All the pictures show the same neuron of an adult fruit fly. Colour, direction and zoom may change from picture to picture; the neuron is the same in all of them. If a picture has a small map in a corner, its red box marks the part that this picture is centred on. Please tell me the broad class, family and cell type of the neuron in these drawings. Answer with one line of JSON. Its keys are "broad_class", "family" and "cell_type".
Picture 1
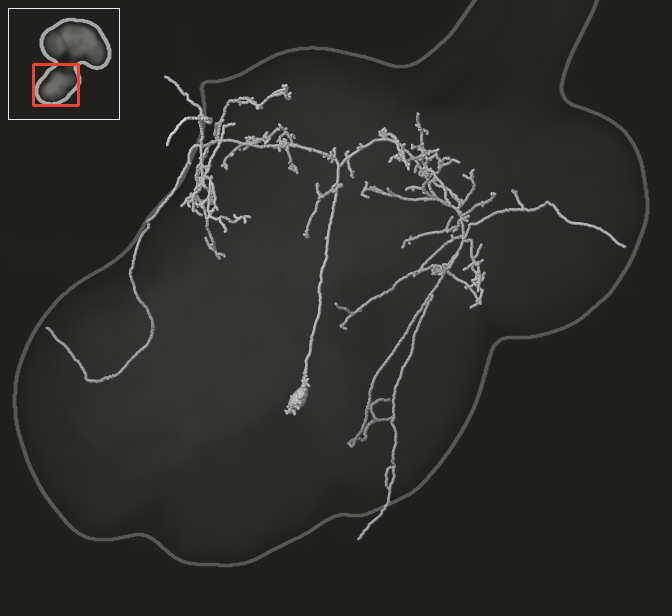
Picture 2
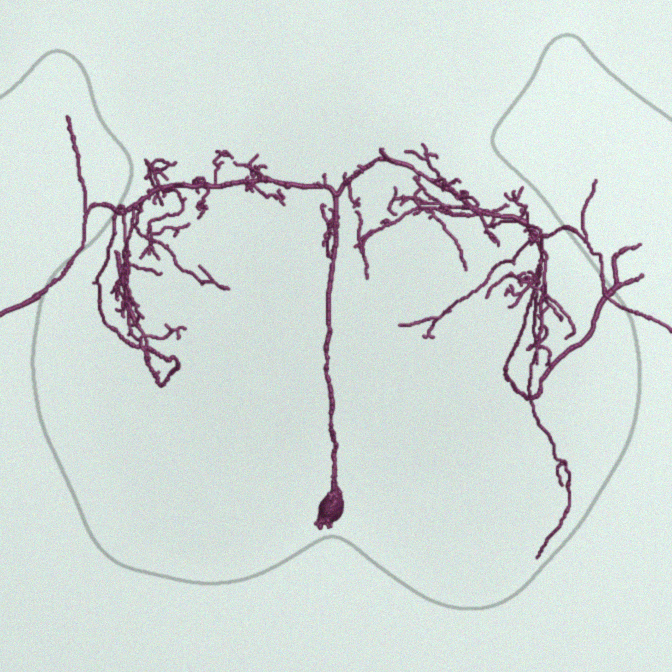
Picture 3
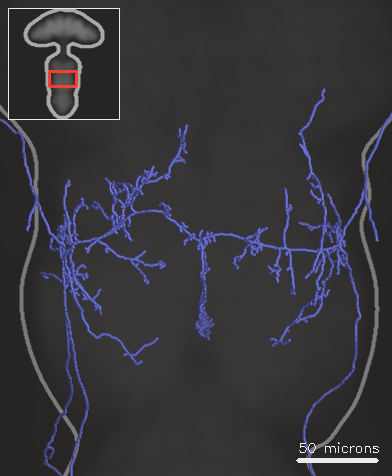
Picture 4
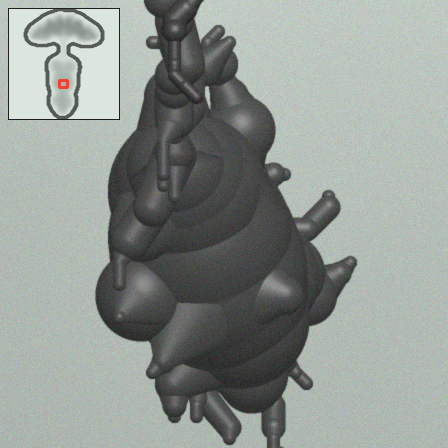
{"broad_class": "efferent neuron of the nerve cord", "family": "hemilineage 00B", "cell_type": "EN00B015"}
